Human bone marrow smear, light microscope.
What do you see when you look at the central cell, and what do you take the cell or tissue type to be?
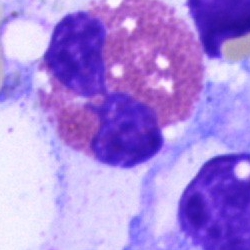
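Outline roughly round. Chromatin dark purple, densely clumped. Several small clear spots in the cytoplasm, mostly upper right. Cell: eosinophil.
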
